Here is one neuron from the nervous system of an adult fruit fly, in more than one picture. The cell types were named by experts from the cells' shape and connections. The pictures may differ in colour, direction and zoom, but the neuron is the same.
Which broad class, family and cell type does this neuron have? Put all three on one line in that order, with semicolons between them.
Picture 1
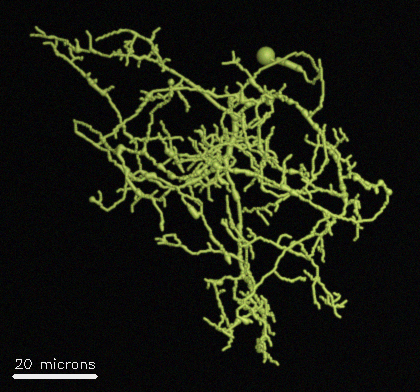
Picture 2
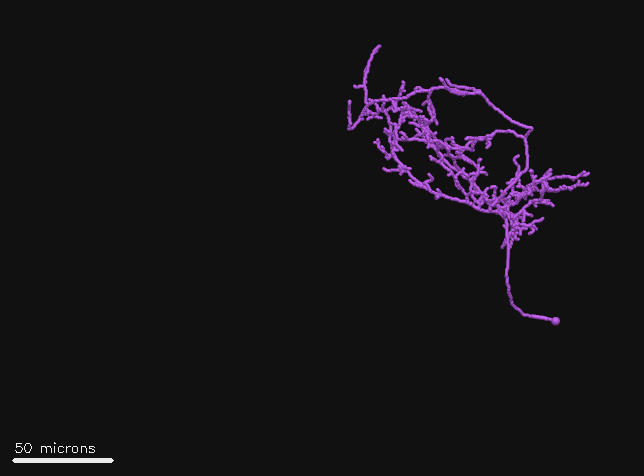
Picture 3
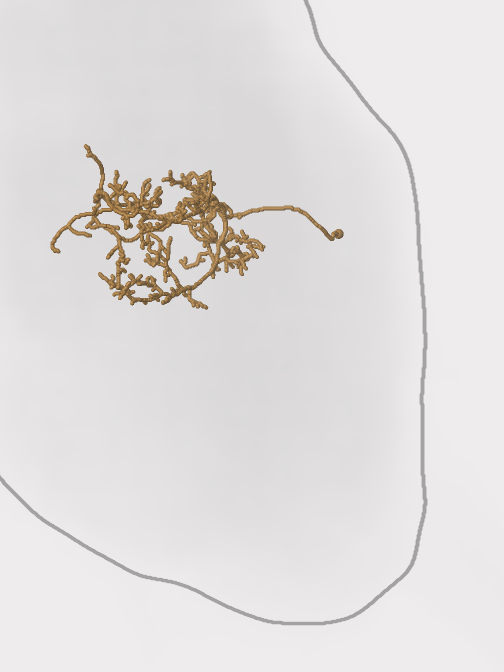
central-brain intrinsic neuron; hemilineage VLPl&p2_posterior; PVLP127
